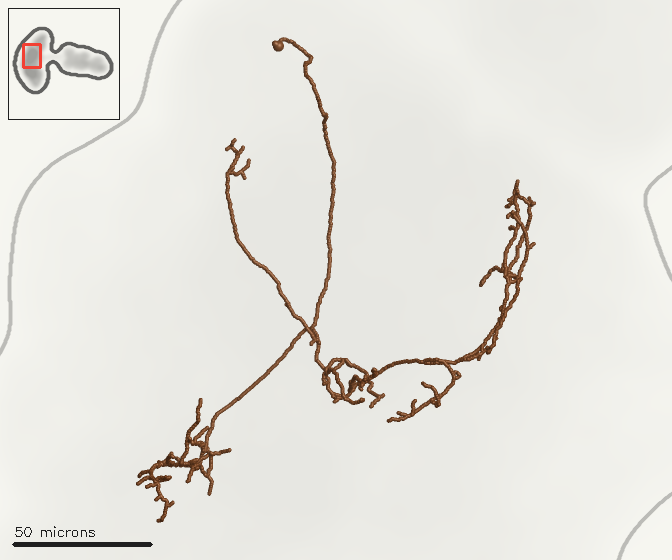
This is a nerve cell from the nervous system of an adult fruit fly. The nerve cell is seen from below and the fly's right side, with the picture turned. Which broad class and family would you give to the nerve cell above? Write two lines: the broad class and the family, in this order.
central-brain intrinsic neuron
hemilineage SIPa1_ventral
